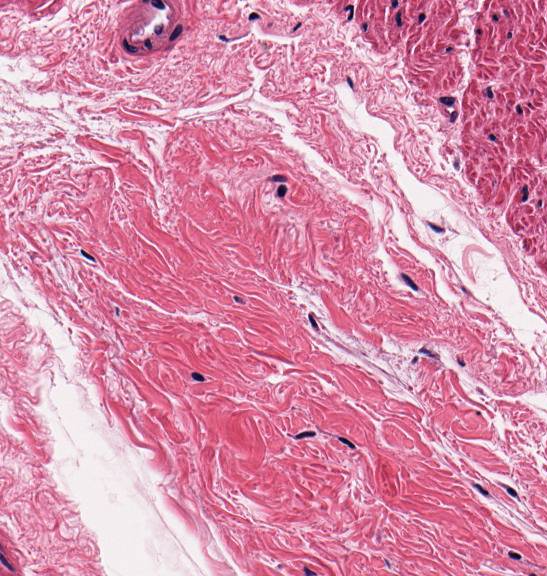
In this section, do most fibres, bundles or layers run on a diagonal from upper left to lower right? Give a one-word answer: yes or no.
Yes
